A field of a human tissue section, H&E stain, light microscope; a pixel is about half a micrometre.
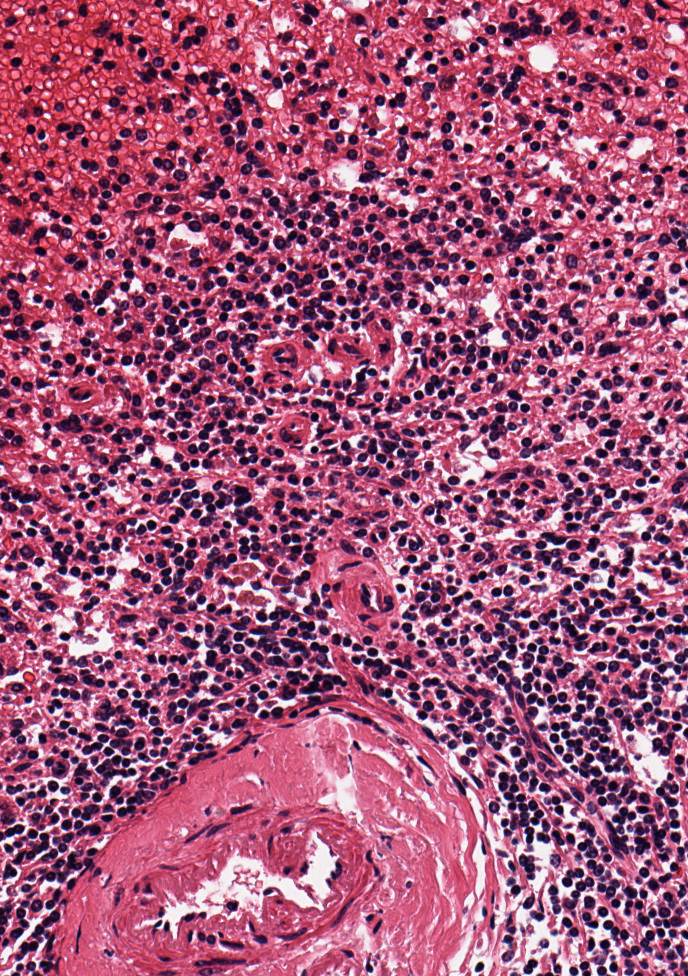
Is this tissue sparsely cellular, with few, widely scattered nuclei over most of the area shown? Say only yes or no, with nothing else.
No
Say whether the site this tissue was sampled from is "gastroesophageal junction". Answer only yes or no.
no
